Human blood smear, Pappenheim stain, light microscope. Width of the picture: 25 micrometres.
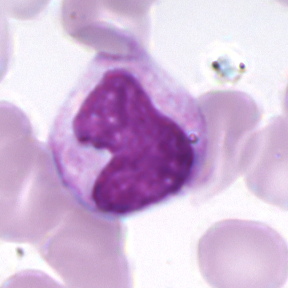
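Band neutrophil, the nucleated cell at the centre of this stained smear of human peripheral blood. You'll notice the outline is round and smooth. The nucleus lies toward the right side of the cell, with its indentation opening toward the left. No distinct vacuoles turn up in the cytoplasm.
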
